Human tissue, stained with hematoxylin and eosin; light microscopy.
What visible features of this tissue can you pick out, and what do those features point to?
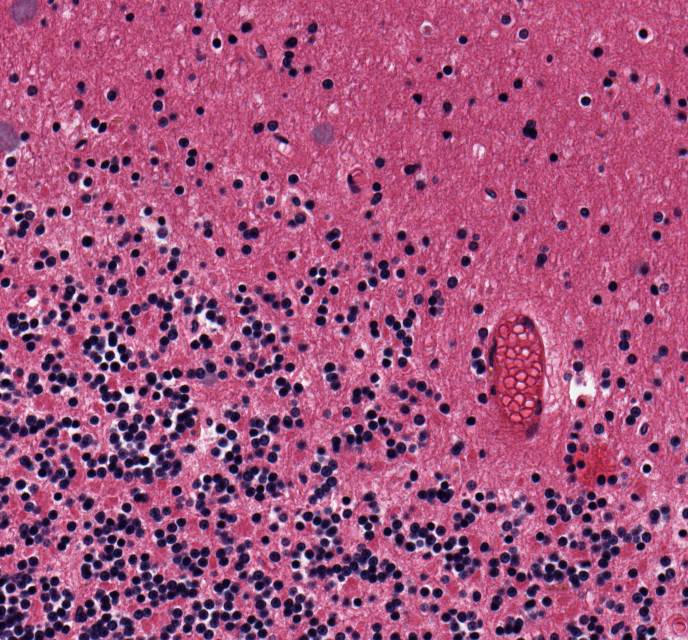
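Lower left: densely cellular layer of small, round, darkly staining nuclei, almost no visible cytoplasm. Nuclei there in irregular clusters, separated by small pink islands of neuropil. Upper right: pale, sparsely cellular layer of finely fibrillary pink neuropil with scattered small nuclei. Tissue: cerebellum.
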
